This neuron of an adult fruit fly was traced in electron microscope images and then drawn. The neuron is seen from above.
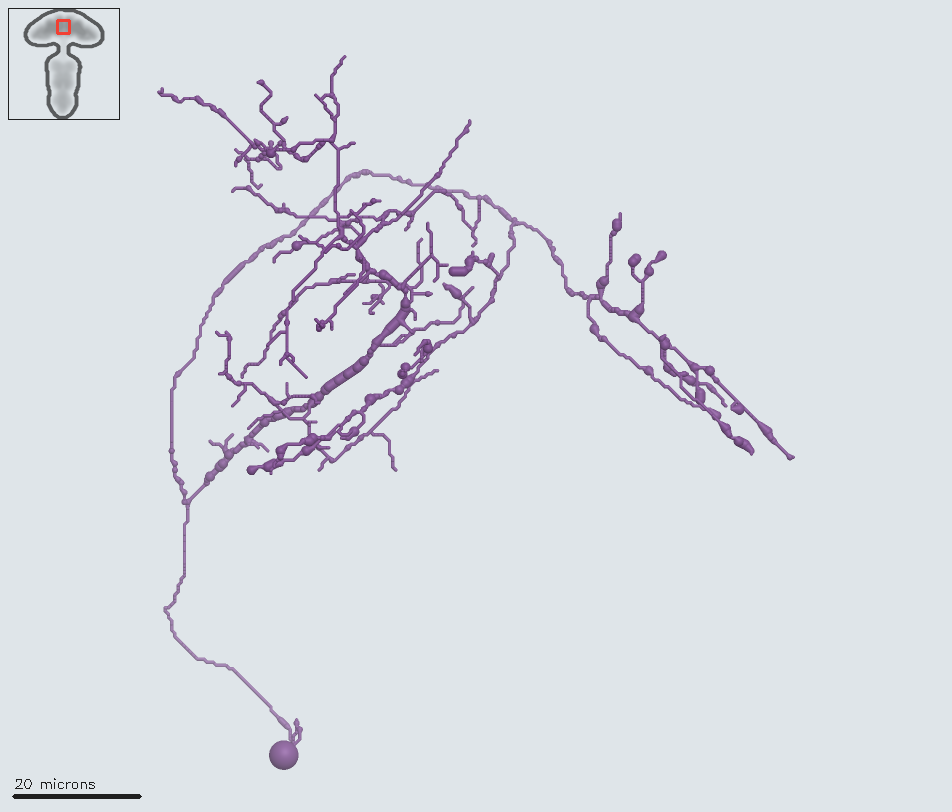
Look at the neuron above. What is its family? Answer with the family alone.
hemilineage DM3_dorso_medial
